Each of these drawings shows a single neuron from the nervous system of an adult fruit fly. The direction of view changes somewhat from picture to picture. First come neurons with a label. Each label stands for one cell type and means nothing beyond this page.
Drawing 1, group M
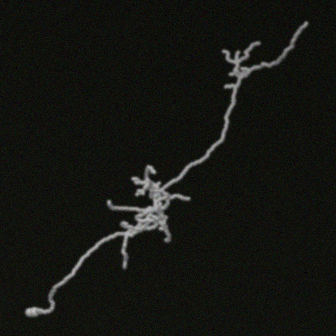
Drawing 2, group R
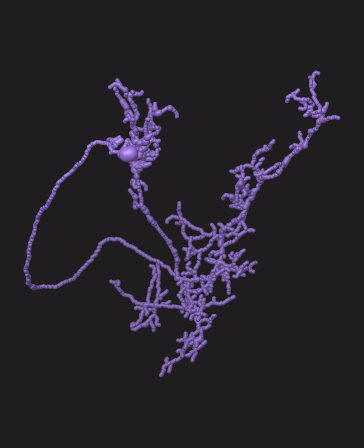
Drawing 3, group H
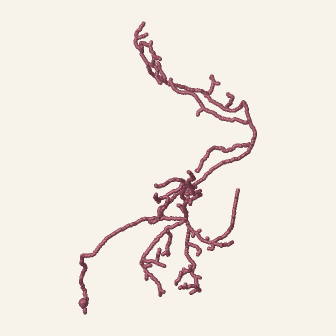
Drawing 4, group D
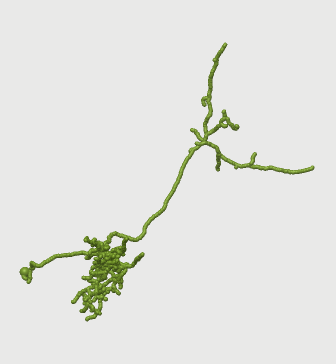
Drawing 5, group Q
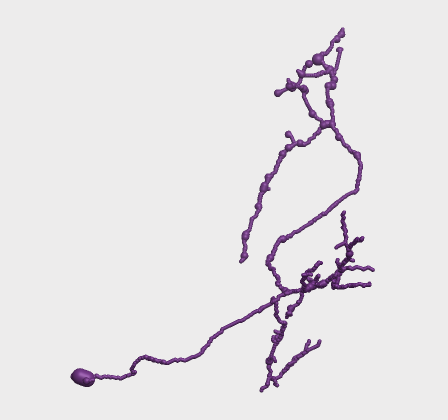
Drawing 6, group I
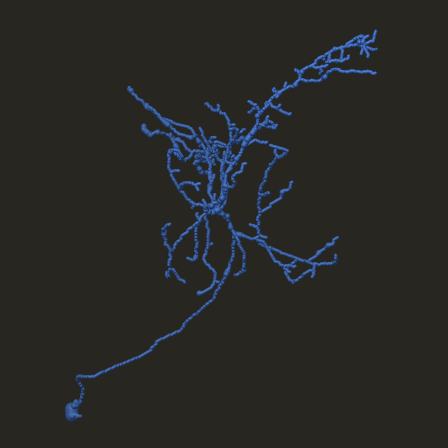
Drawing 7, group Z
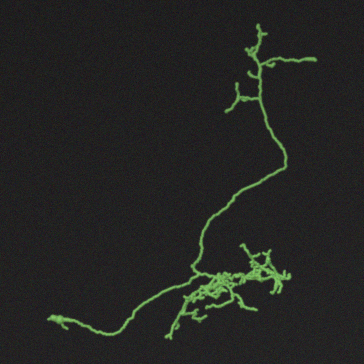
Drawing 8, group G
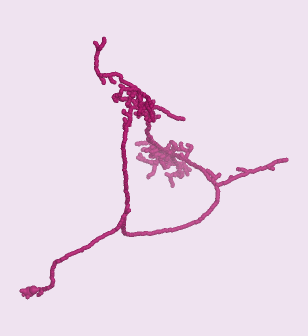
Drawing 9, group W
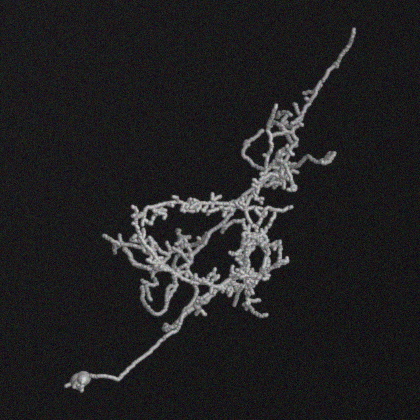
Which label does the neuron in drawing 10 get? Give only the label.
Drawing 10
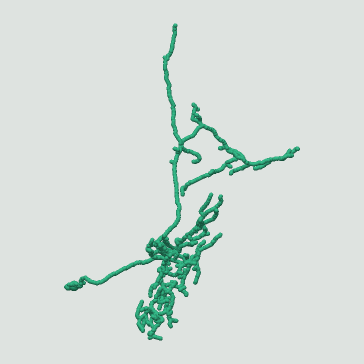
group D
